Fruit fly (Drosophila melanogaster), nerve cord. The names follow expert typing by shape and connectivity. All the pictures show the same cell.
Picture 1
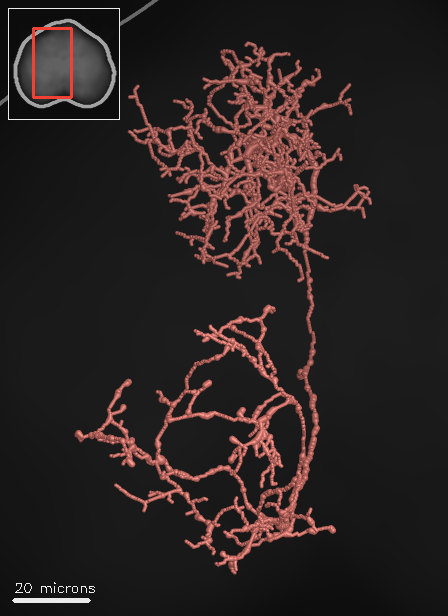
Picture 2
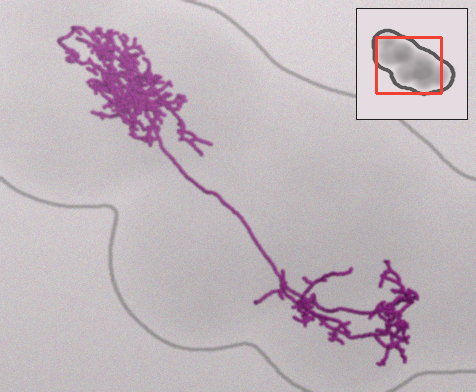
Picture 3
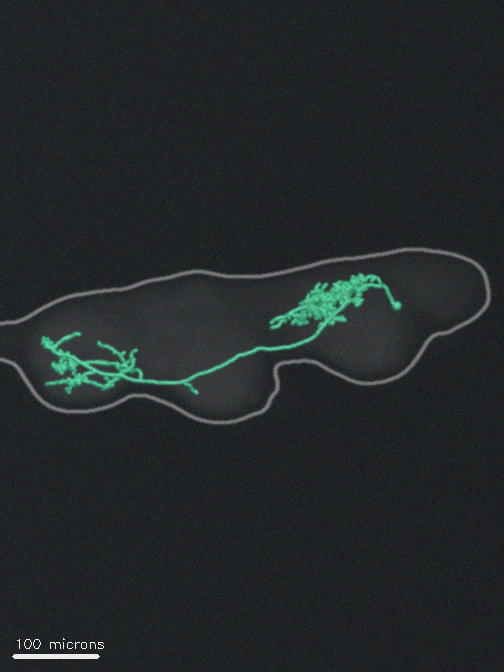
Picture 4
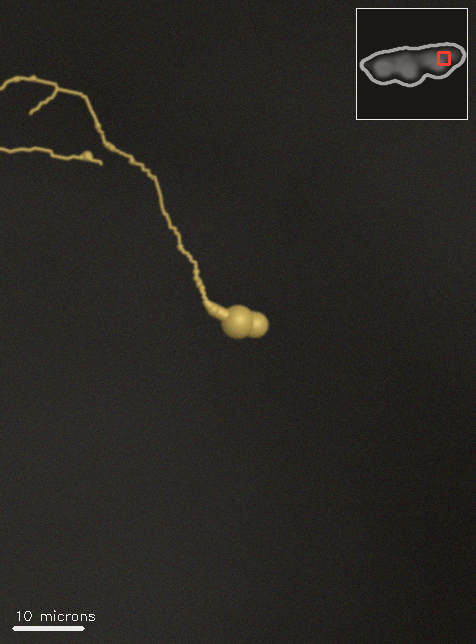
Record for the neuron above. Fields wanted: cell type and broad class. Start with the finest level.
INXXX110; nerve-cord intrinsic neuron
